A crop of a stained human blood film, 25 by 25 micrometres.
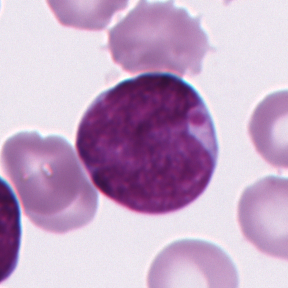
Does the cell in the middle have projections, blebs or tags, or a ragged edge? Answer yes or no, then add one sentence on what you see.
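No. The cell's outline is smooth and roughly round.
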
